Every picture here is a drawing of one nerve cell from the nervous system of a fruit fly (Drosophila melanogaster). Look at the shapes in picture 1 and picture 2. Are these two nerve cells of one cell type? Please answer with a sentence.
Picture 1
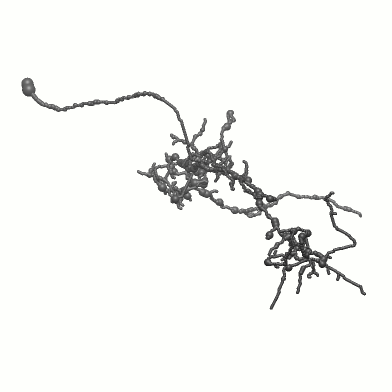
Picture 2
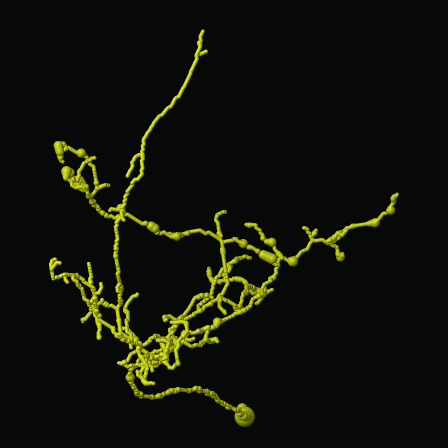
They are of different cell types.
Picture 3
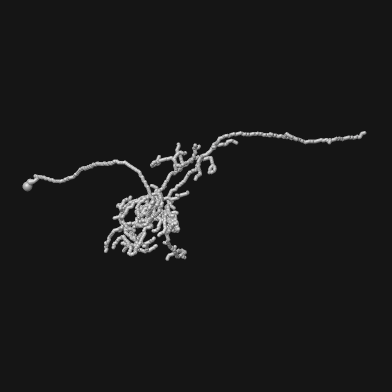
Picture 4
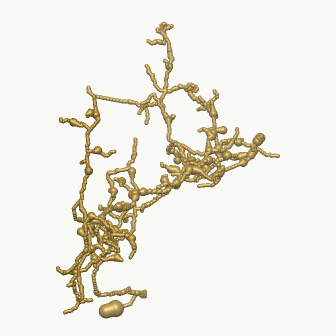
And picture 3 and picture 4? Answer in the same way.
They are of different cell types.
